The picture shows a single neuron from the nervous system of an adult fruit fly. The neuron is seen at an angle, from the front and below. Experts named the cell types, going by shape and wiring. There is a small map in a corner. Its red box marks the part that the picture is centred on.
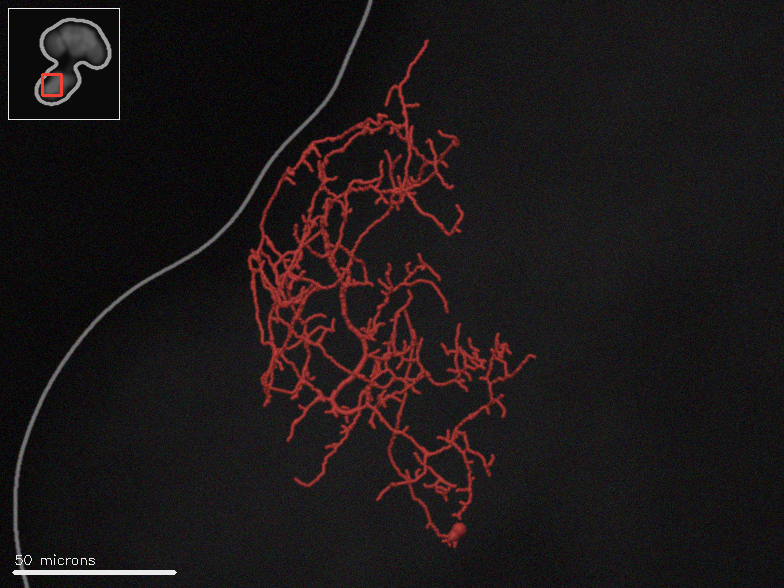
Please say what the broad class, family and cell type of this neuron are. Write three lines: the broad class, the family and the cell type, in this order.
nerve-cord intrinsic neuron
hemilineage 03A
IN03A044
